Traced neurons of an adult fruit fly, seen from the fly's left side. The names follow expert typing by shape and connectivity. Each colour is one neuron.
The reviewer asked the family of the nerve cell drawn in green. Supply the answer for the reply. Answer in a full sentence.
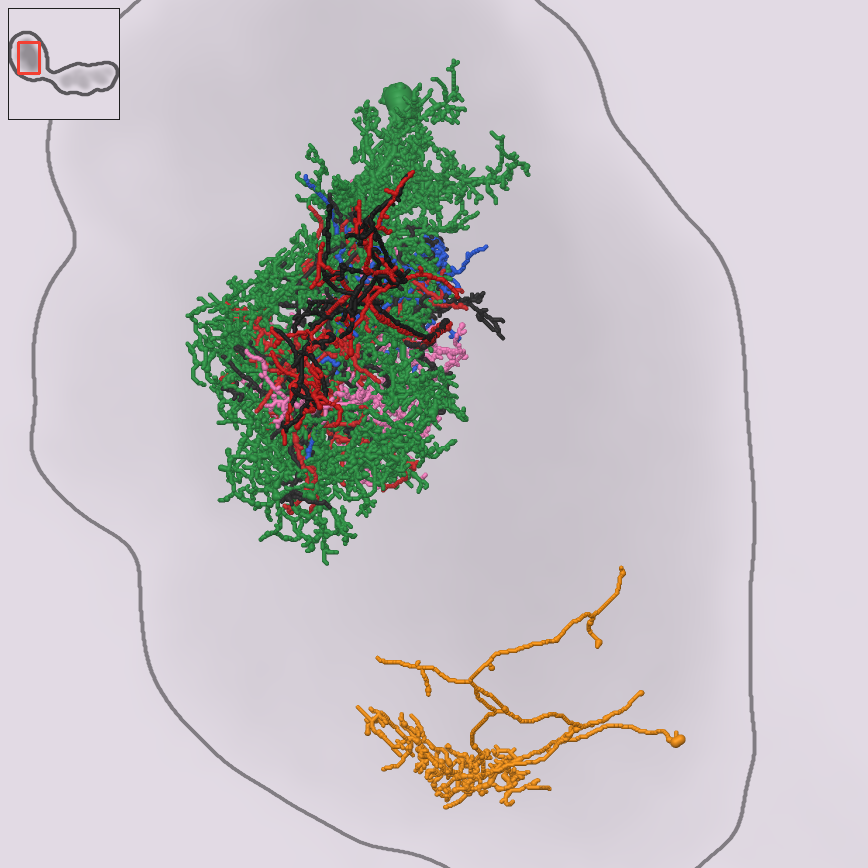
The family is LHAD.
